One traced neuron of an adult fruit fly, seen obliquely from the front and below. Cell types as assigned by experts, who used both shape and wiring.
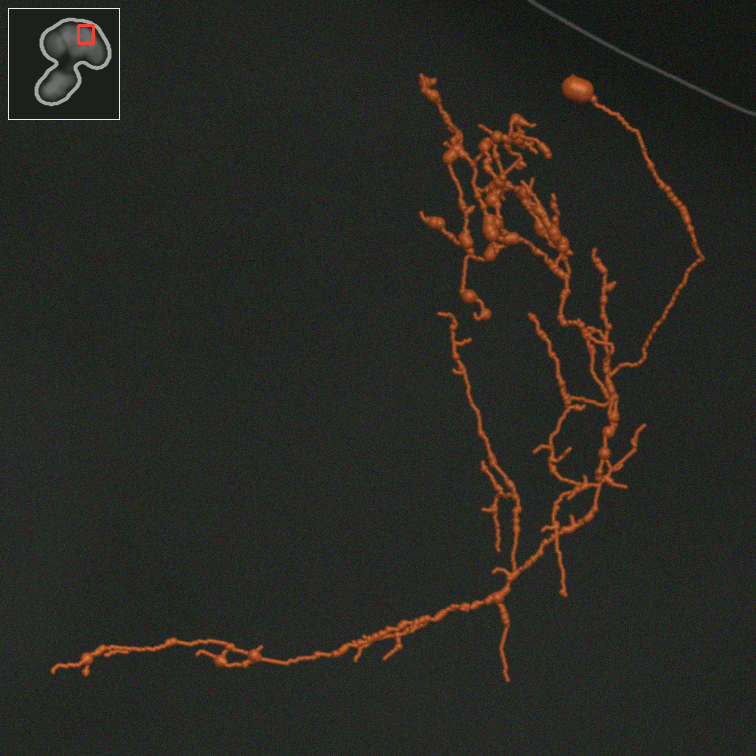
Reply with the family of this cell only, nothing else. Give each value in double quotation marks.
"hemilineage SLPad1_anterior"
